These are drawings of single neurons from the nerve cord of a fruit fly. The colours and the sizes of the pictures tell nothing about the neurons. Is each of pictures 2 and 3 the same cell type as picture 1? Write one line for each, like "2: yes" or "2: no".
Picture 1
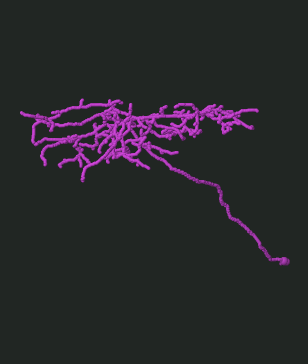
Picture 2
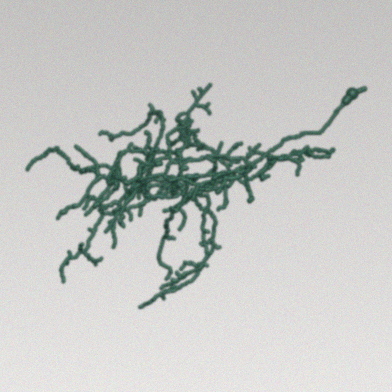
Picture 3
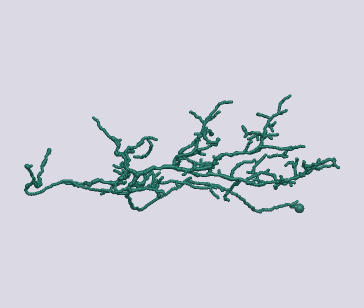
2: no
3: yes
